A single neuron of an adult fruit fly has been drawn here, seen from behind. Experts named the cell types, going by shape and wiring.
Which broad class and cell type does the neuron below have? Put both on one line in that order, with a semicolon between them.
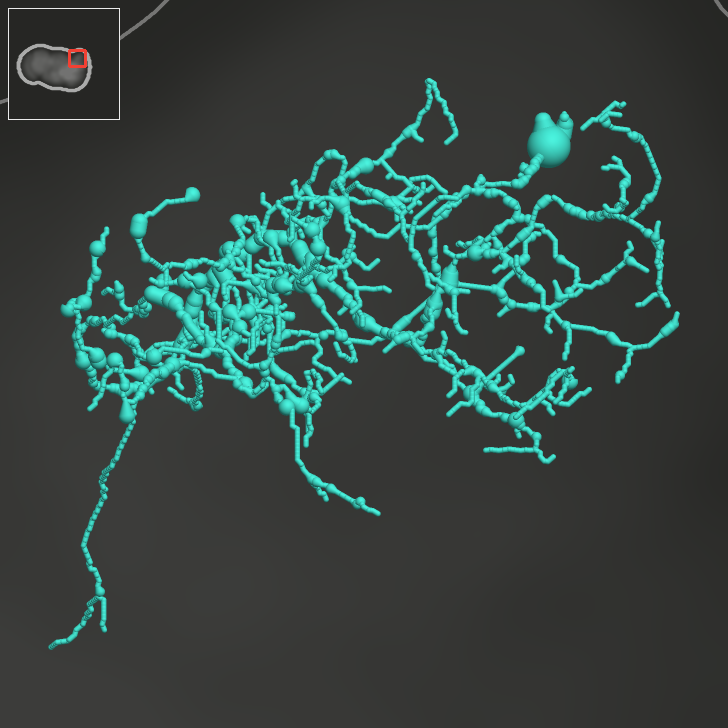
nerve-cord intrinsic neuron; INXXX407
